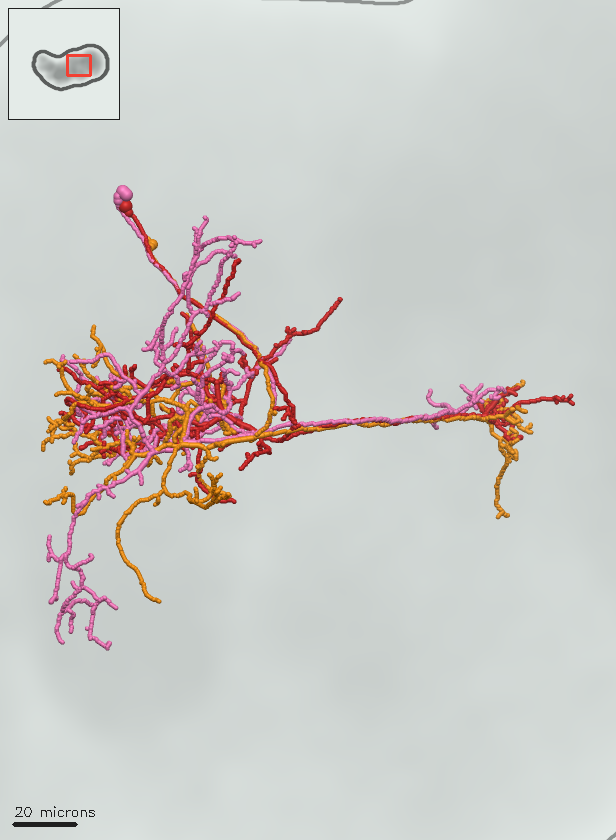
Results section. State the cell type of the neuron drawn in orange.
CB4101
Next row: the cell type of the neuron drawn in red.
CB4103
